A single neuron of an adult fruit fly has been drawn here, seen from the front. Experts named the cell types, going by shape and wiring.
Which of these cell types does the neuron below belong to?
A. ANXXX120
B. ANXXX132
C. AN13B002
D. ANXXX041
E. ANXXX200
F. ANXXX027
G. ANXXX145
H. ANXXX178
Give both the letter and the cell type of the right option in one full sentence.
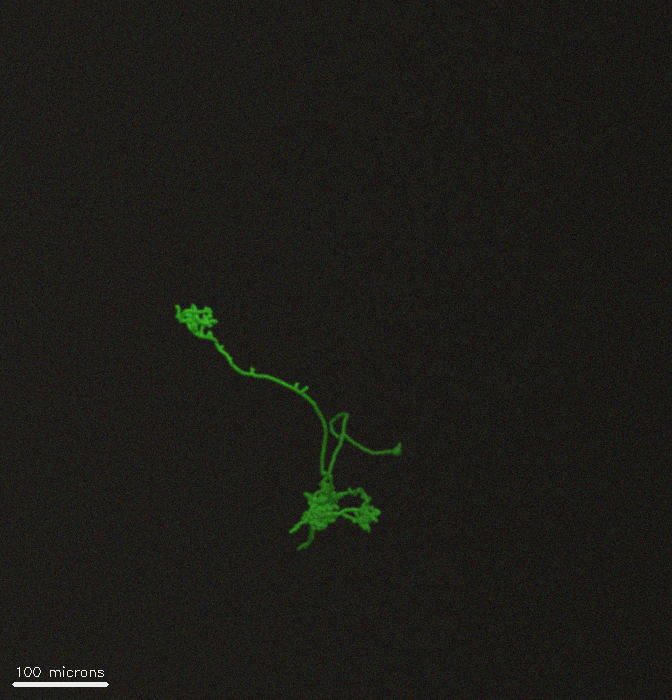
Identified by cell type, the neuron is ANXXX120 from option A.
